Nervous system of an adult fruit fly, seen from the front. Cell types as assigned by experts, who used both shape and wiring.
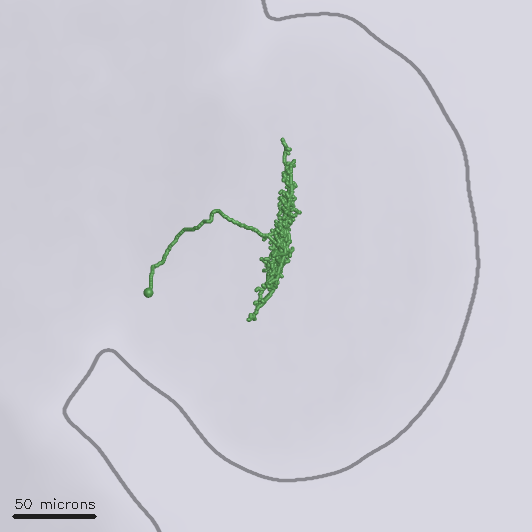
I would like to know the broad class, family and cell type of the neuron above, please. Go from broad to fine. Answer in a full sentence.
An optic-lobe intrinsic neuron of the Li family, type Li25.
